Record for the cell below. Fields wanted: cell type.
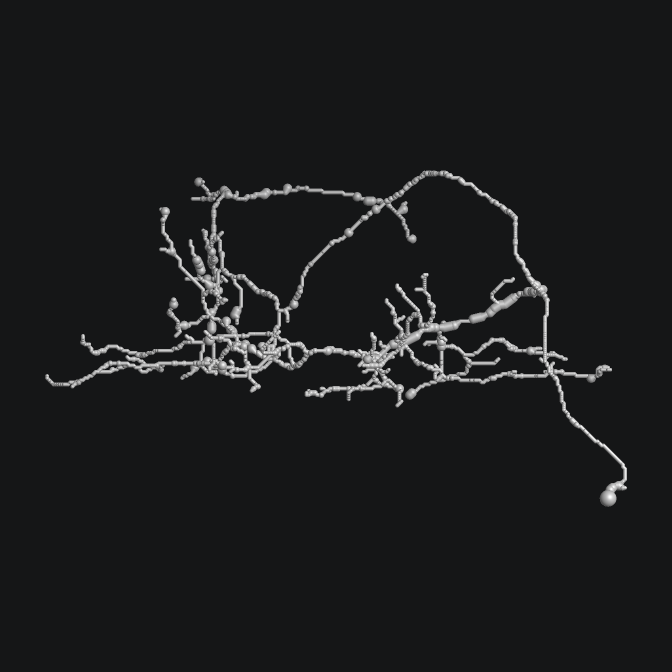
CB1299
